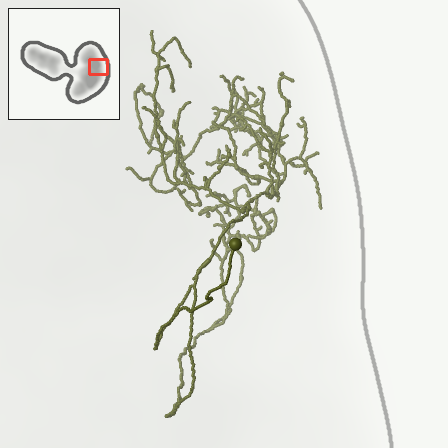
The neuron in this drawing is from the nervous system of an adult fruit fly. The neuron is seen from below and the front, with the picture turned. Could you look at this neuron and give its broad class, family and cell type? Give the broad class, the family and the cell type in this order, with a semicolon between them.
central-brain intrinsic neuron; hemilineage CREl1; SLP240_b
